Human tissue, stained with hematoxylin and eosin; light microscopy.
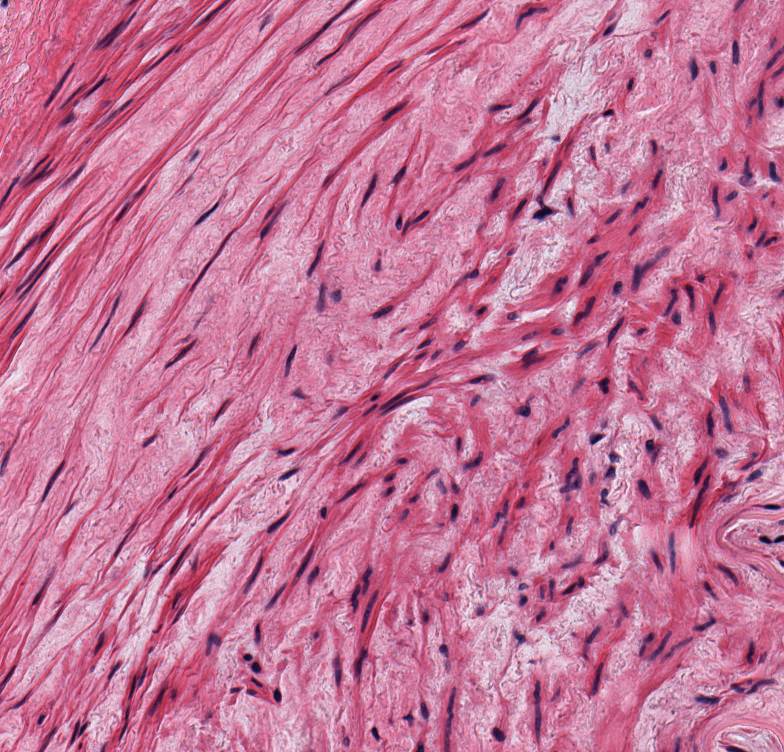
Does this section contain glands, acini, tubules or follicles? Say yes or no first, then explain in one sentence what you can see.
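No. No epithelium or glands are present anywhere in the field.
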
